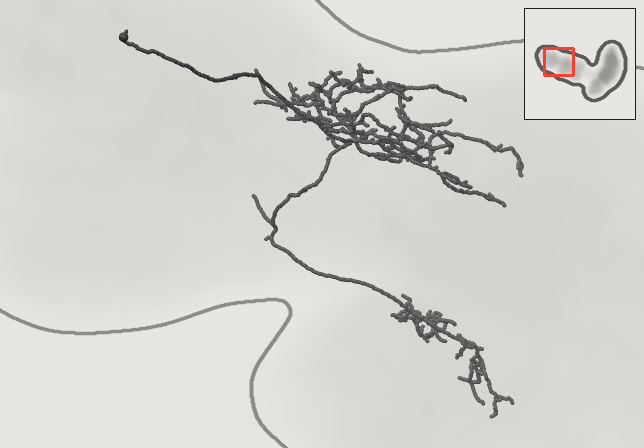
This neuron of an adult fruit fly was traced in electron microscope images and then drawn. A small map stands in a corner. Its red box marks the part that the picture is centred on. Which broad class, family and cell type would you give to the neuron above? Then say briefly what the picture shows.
Its broad class is nerve-cord intrinsic neuron. The family is hemilineage 07B. It is of cell type IN07B039. It lies in the nerve cord. The cell body can be seen at the upper left of the picture. The picture shows dozens of branch ends.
